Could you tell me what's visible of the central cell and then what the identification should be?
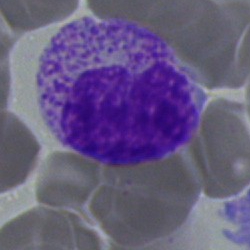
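Sitting off-centre, the nucleus fills the lower part of the cell and has a shallow notch in its upper border. Its chromatin is deep purple and mottled rather than smooth. Above it, pale greyish-lilac cytoplasm forms a broad crescent. The cell is a metamyelocyte.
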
